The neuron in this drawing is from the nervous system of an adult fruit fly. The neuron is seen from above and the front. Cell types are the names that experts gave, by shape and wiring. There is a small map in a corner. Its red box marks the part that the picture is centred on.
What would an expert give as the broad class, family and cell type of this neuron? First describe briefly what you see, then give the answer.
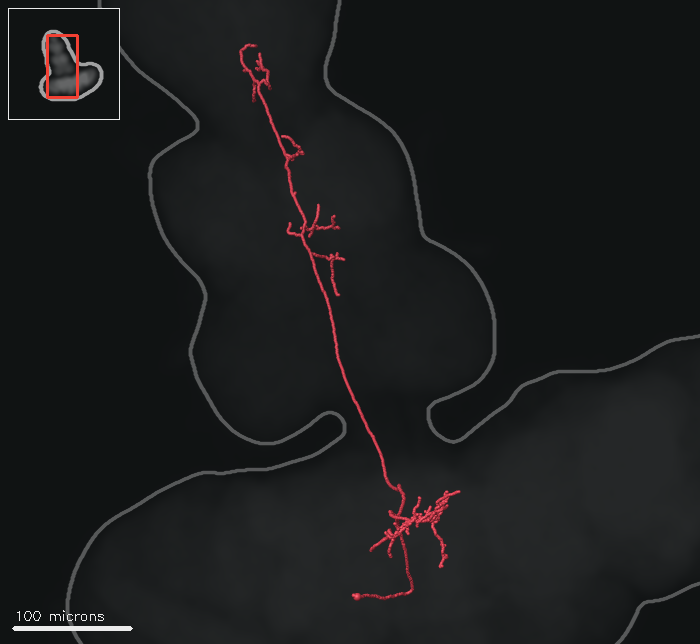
The cell body can be seen at the bottom of the picture. By the scale bar it is about 500 microns tall in this view. This is a descending neuron. Its family is hemilineage LB12. Its cell type is DNg02_b.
